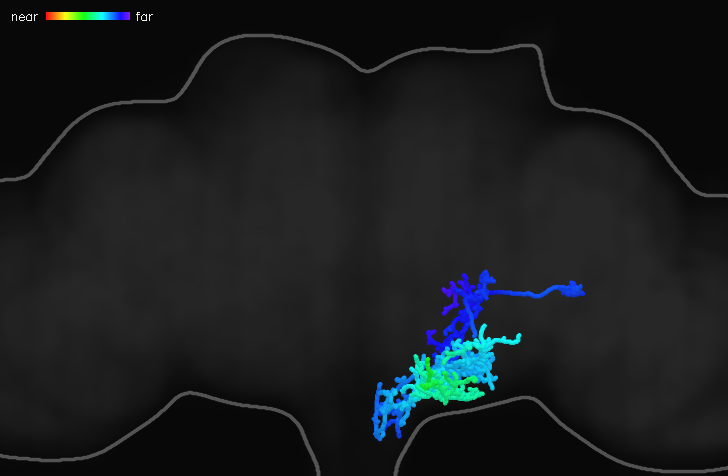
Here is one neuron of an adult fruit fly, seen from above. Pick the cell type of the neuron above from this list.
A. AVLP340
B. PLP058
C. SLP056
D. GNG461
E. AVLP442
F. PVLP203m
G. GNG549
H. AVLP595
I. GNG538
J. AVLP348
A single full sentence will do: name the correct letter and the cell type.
The type of cell that the neuron represents is GNG549, option G.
